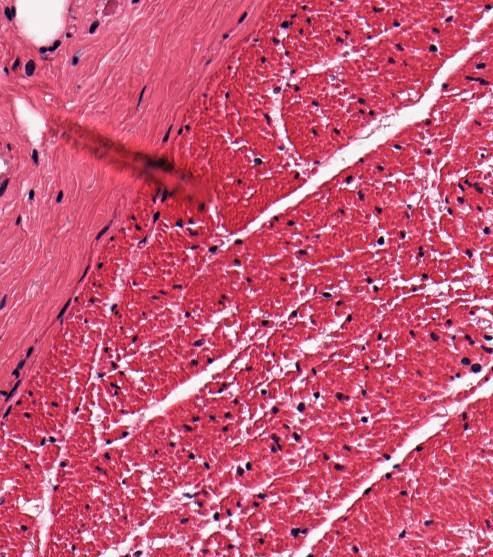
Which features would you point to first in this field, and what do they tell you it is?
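Smooth muscle fills most of this field as densely packed deep pink tissue, split into bundles by narrow white clefts running diagonally from lower left to upper right. Small, dark, round to oval nuclei are scattered evenly through the bundles.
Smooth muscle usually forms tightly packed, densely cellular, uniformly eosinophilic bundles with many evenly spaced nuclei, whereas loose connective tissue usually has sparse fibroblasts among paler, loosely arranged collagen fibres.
Only the upper left corner differs: paler fibrous tissue of wavy fibres with sparse, elongated dark nuclei.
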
